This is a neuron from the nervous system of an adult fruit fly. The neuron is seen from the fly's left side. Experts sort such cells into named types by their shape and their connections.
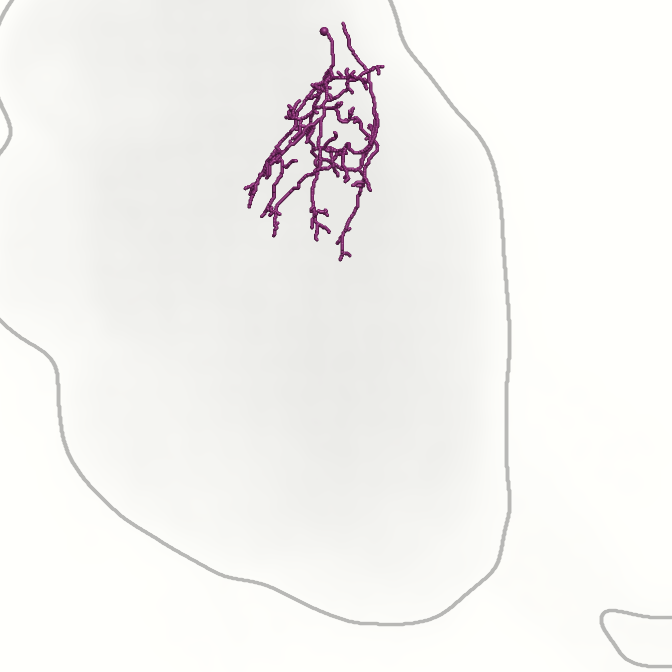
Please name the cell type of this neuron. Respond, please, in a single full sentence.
This neuron is an instance of the cell type MeVP14.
